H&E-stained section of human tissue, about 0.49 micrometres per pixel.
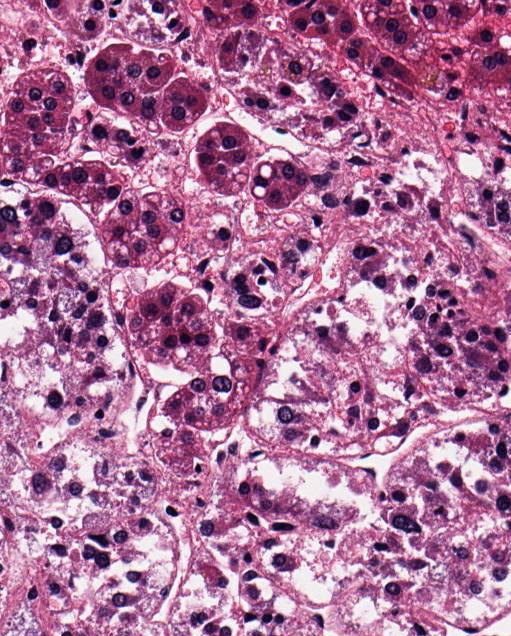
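Adrenal gland: the cells lie in rounded nests and short trabeculae, each outlined by thin, delicate septa across the field. Between the groups run thin slit-like channels lined by flattened nuclei. I see no glandular lumens formed by the cells, and no fat cells.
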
